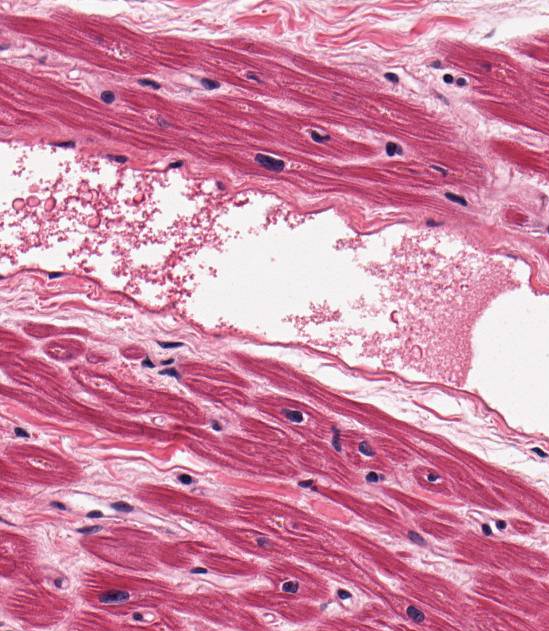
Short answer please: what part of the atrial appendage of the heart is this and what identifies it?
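You're looking at myocardium. The muscle fibres carry central oval nuclei, some with a pale clear zone at their ends.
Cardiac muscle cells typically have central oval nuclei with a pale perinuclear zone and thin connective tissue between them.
Thin wavy strands of pale pink connective tissue run between the fibres; lower left, some fibres are cut across as rounded profiles.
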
